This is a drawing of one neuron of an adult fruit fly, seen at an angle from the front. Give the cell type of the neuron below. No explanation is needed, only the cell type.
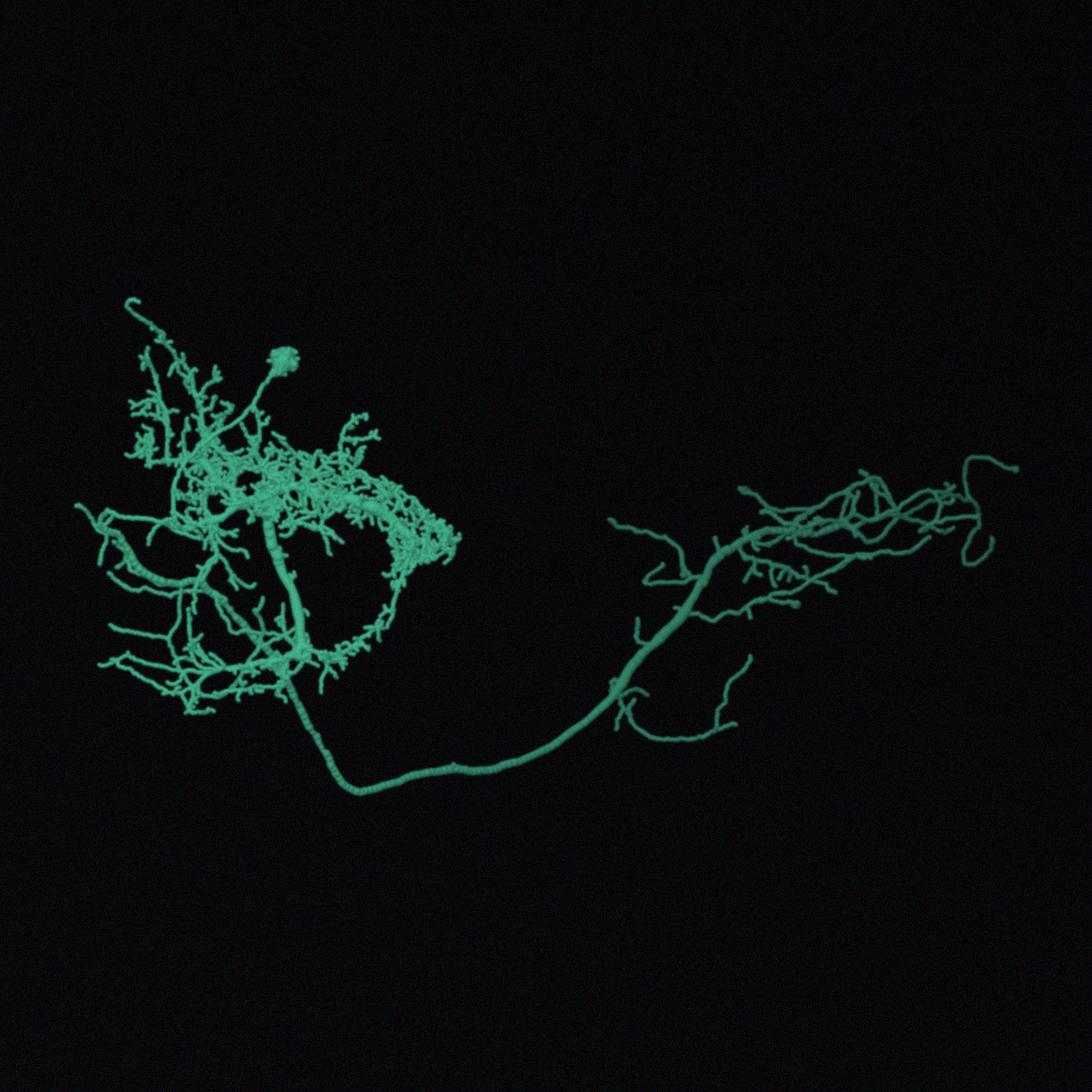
DNp31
